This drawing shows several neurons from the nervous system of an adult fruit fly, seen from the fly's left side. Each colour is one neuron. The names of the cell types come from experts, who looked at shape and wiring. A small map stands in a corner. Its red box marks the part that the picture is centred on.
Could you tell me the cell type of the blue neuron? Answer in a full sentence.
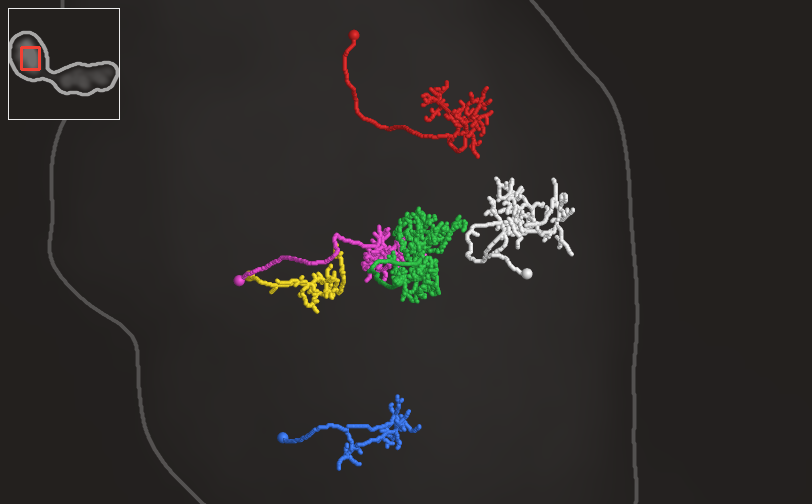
The cell type is Mi15.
